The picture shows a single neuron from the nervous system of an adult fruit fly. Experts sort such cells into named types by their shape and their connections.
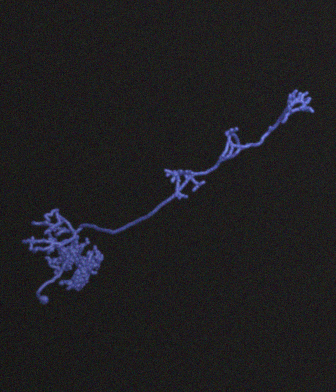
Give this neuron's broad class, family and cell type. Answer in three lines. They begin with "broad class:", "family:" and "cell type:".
broad class: descending neuron
family: hemilineage MD3
cell type: DNge040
